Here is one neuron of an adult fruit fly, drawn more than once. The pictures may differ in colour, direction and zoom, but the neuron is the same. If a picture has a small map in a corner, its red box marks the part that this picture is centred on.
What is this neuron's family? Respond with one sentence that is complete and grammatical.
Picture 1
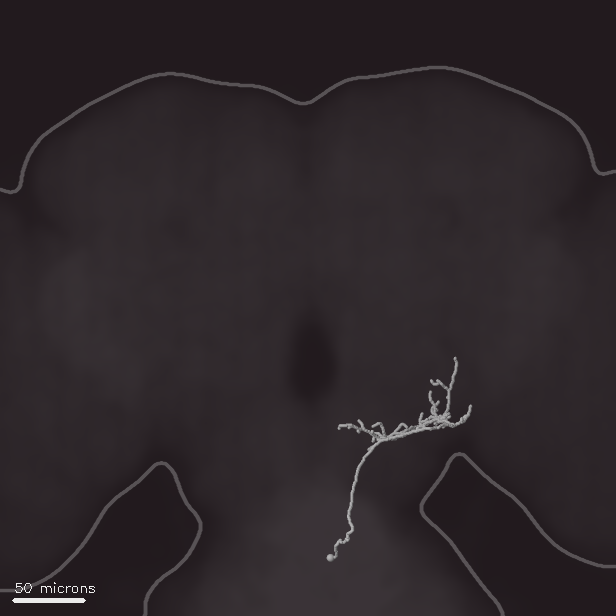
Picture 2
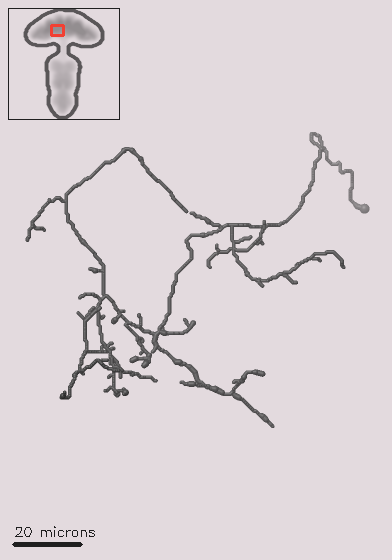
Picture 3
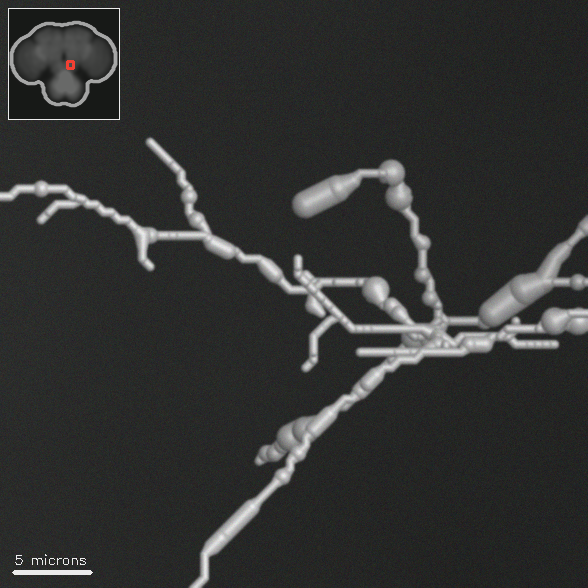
By its family, the neuron is hemilineage MX3.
